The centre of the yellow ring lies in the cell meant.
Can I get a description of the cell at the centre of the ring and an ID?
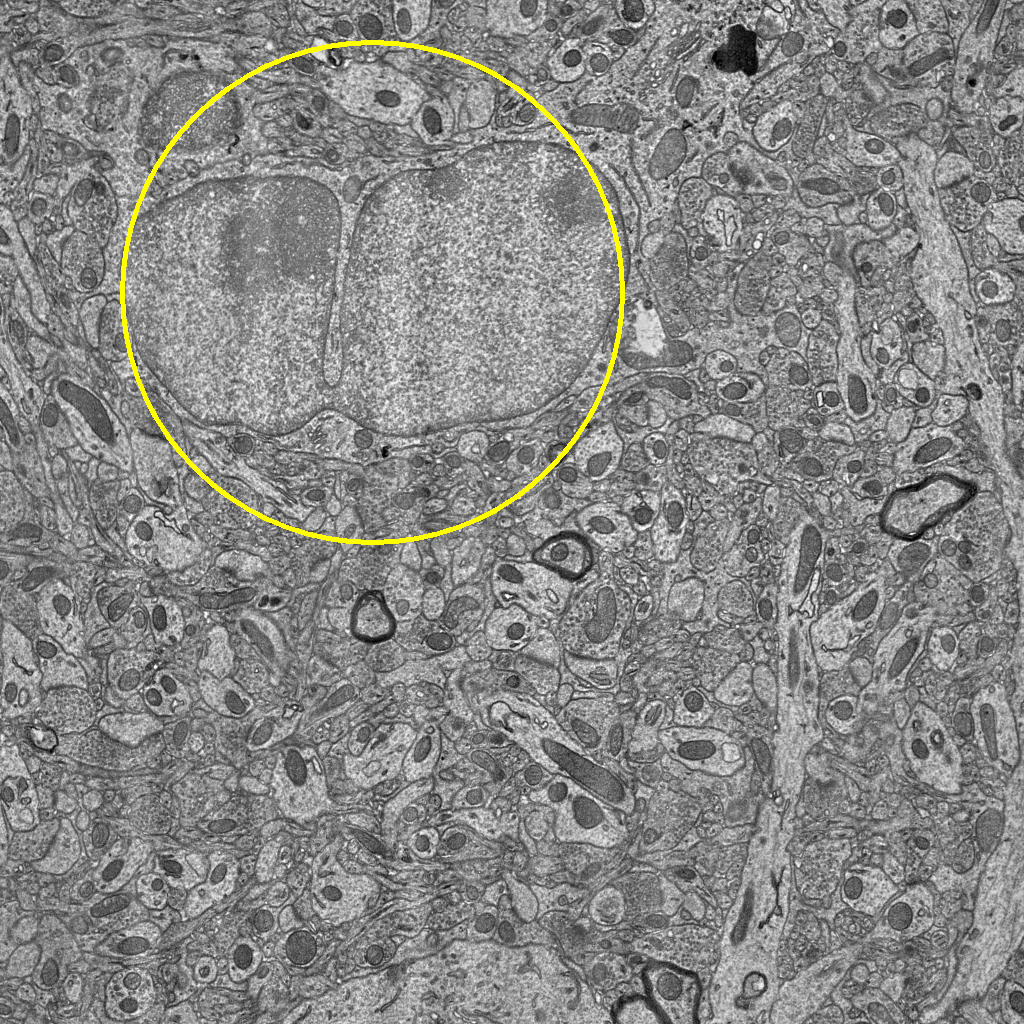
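The nucleus as a whole is much wider than it is tall, and its right lobe is larger than its left. Its chromatin is fine-grained and evenly spread, with no thick dark clumps along the envelope. Neither lobe shows a distinct nucleolus. The cell is an astrocyte.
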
